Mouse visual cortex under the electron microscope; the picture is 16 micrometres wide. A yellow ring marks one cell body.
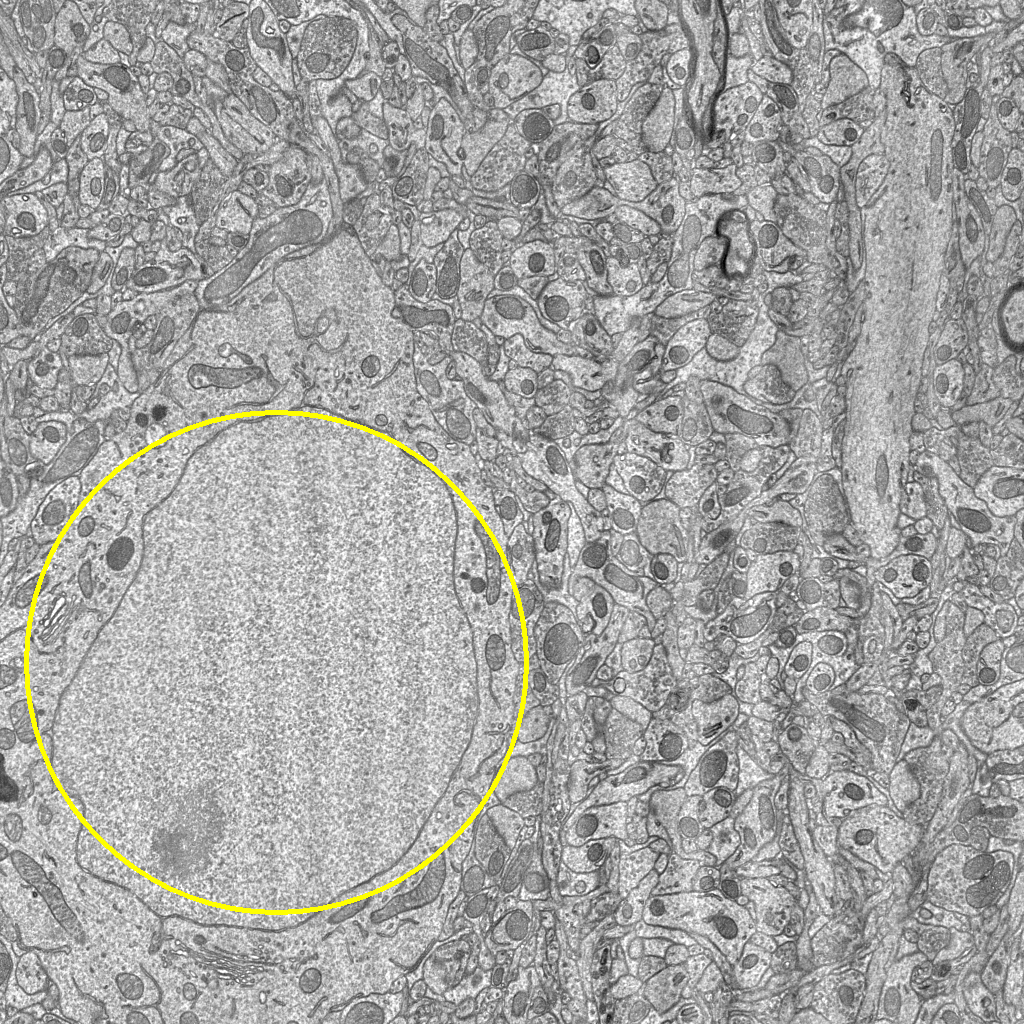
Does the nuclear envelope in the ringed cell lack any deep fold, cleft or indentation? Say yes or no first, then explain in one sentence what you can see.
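Yes. The nuclear envelope runs smoothly without deep infoldings.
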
